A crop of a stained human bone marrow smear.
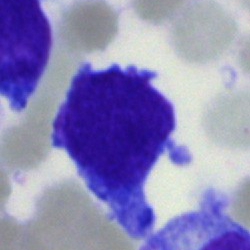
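Blast, centre of a stained bone marrow smear. Upper border bumpy, with several small knob-like projections. Small round bleb protruding from right side, below middle. Lower end narrows into a tapering tail. Visible cytoplasm, mostly in the tail, blue and paler than the nucleus.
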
